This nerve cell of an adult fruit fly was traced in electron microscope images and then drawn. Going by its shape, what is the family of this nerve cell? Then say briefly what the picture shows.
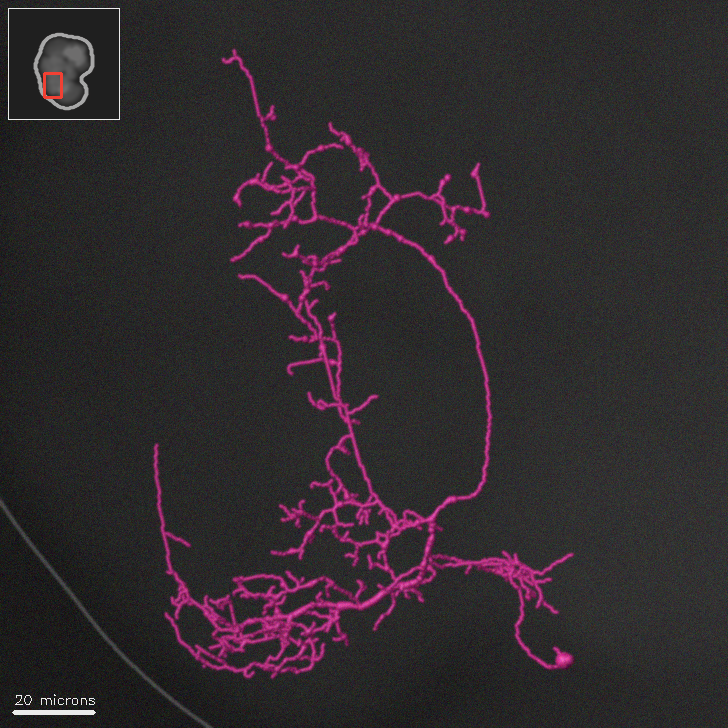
The family is hemilineage SLPa&l1_anterior. Its broad class is central-brain intrinsic neuron. Its cell body lies at the lower right of the picture. By the scale bar it is about 160 microns tall in this view.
